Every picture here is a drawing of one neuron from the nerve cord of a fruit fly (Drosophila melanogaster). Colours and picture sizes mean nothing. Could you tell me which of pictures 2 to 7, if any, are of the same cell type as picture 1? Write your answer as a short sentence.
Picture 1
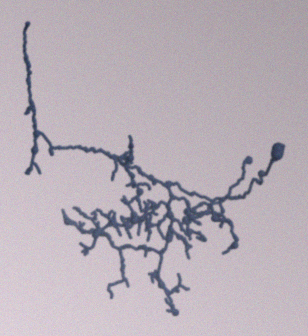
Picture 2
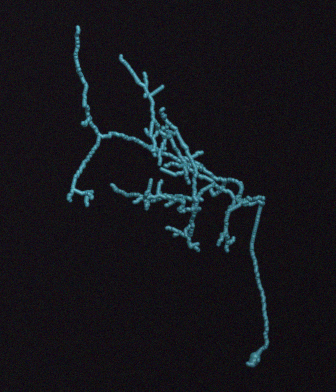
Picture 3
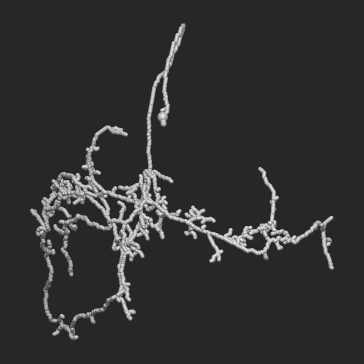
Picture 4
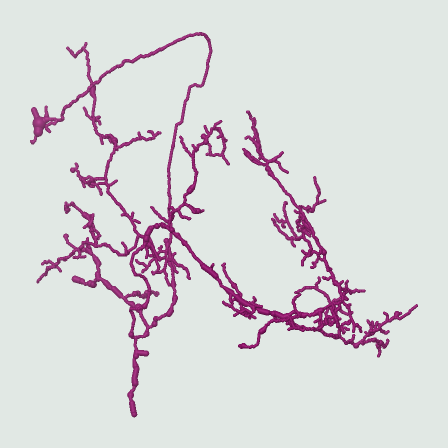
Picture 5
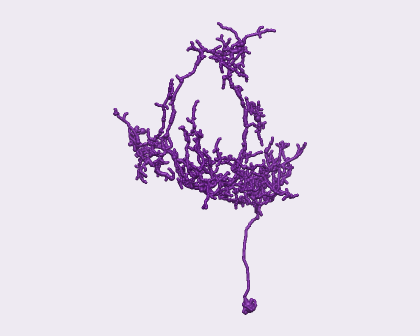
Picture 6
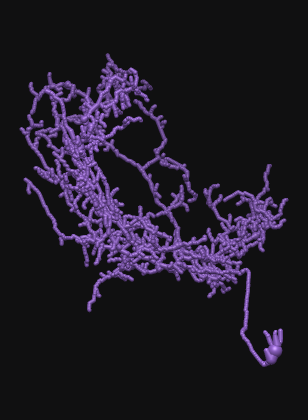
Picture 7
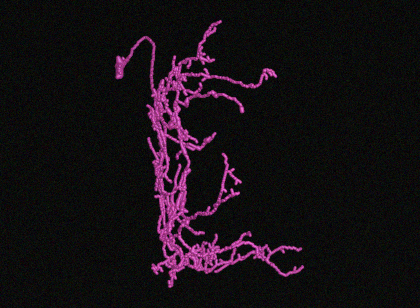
Picture 2 is of the same cell type.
